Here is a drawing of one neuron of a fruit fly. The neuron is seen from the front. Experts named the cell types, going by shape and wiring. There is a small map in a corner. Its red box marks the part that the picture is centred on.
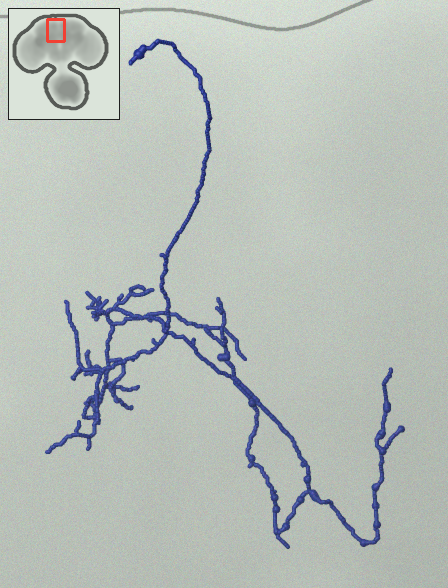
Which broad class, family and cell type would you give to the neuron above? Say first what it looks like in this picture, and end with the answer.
The picture shows dozens of branch ends. In this view it is taller than it is wide. It is a central-brain intrinsic neuron. The family is hemilineage SMPad2. Its cell type is CB1975.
